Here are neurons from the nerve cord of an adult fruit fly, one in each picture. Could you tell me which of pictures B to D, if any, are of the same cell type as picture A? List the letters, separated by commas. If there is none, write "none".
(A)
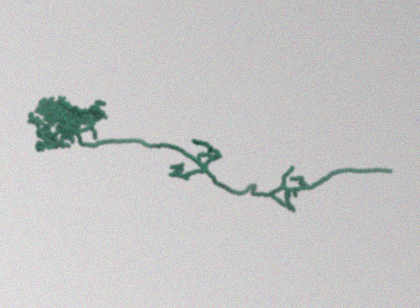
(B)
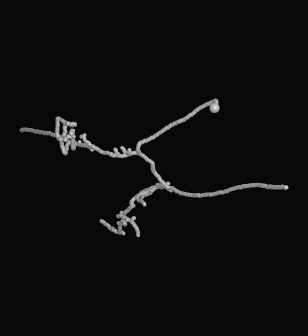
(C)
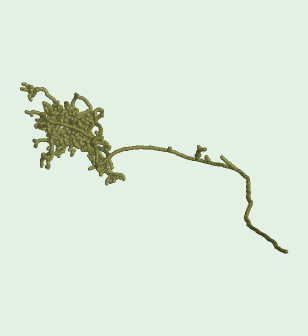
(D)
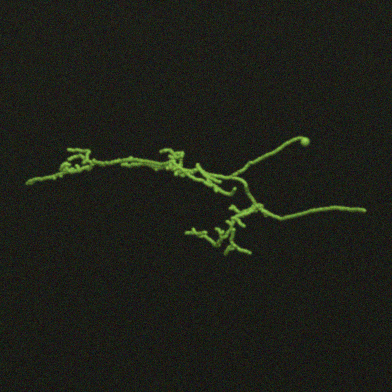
C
